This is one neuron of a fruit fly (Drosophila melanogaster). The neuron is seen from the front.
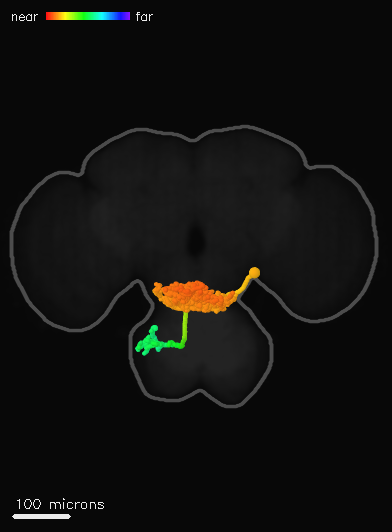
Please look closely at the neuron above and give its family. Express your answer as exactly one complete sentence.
It is to family hemilineage 08B that the neuron is assigned.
